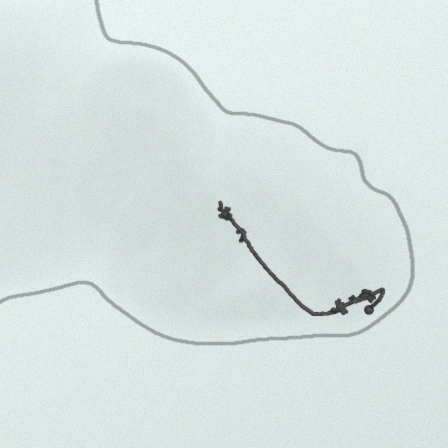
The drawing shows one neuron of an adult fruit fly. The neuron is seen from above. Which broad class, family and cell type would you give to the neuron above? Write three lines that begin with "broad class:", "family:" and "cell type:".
broad class: optic-lobe intrinsic neuron
family: Tm
cell type: Tm5Y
